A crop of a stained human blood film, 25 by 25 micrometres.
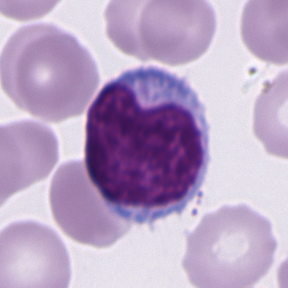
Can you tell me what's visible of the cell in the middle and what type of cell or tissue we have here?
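First, the outline of the cell is round to slightly oval. Next, the nucleus carries a notch in its upper edge. The lower edge of the cell bears fine hair-like projections. Finally, no distinct granules appear in the cytoplasm. The cell is a typical lymphocyte.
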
